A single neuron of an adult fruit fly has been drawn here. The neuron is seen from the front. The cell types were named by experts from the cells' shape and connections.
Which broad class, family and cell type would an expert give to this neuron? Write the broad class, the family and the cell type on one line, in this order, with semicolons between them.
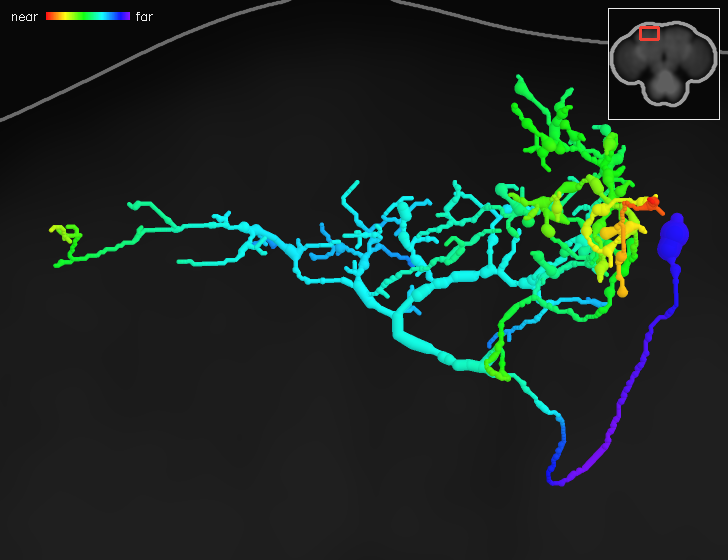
central-brain intrinsic neuron; hemilineage DM6_dorso_lateral; SMP379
